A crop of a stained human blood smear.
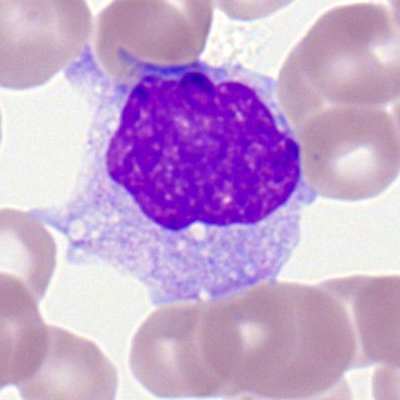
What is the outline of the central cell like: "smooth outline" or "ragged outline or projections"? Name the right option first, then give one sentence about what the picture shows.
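Ragged outline or projections. The cell outline is irregular, with blunt corners and short projections.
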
